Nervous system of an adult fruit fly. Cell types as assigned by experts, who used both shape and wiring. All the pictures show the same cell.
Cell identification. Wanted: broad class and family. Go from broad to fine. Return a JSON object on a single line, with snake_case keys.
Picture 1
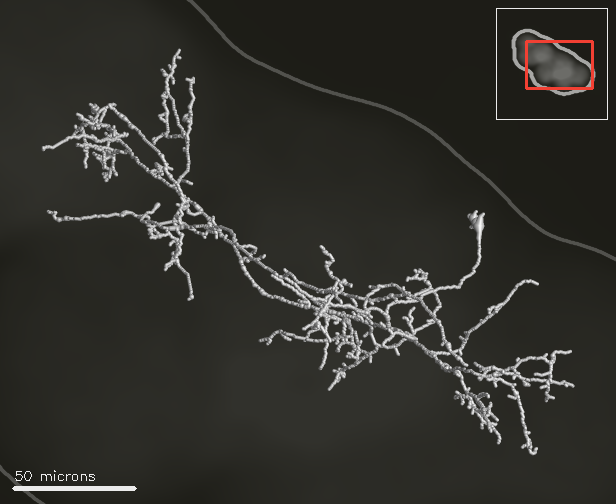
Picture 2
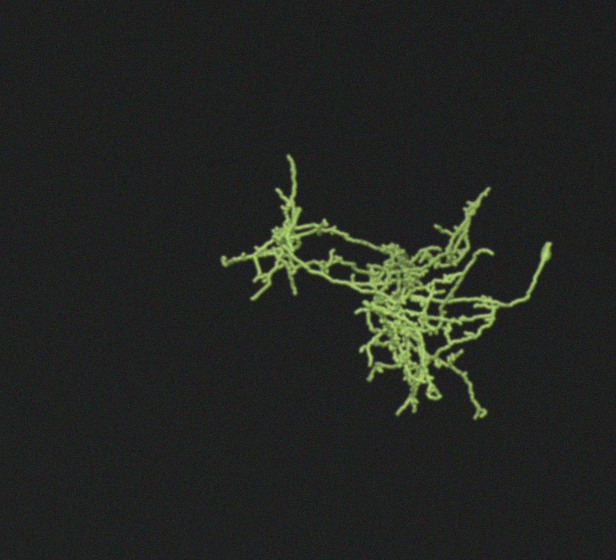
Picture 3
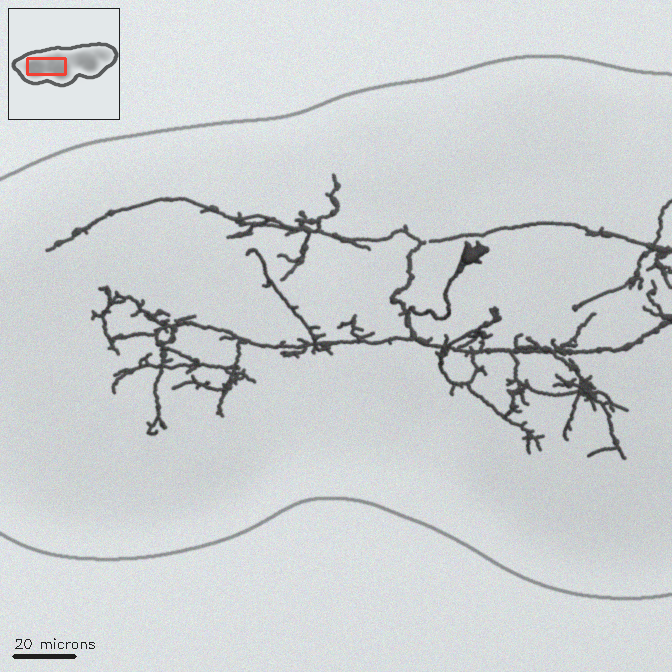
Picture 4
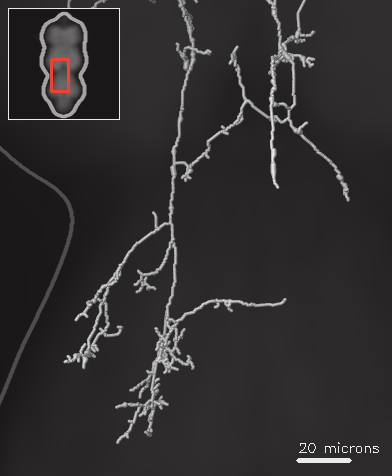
{"broad_class": "nerve-cord intrinsic neuron", "family": "hemilineage 18B"}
